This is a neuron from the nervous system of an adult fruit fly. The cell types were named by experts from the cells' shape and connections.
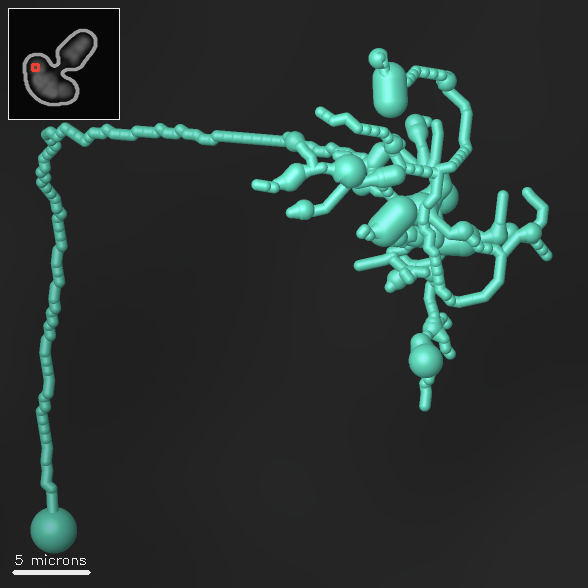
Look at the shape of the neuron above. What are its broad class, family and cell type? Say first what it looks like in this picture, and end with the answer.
It is in the brain and does not reach the nerve cord. By the scale bar it is about 35 microns wide in this view. It is an optic-lobe intrinsic neuron. The family is Cm. The cell type is Cm1.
